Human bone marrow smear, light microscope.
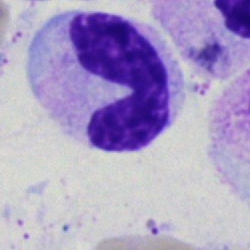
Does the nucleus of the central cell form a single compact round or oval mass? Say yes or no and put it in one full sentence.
No, in this cell the nucleus is drawn out into a horseshoe, C, U or S shape without lobes.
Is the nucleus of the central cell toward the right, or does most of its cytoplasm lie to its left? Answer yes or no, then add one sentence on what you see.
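Yes. The nucleus lies toward the right side of the cell.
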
